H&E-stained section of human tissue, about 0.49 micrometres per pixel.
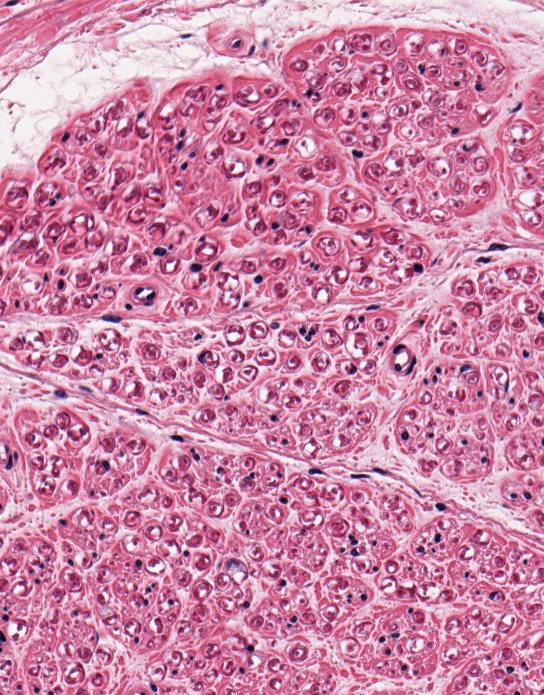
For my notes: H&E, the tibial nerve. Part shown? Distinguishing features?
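Nerve fascicle: cross-cut fibres form many small, packed round profiles, in rounded bundles between thin pale fibrous septa. Most profiles show a small pink central dot within a clear, unstained ring.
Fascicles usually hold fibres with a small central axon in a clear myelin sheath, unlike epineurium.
Small, dark, oval nuclei lie sparsely between the profiles.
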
